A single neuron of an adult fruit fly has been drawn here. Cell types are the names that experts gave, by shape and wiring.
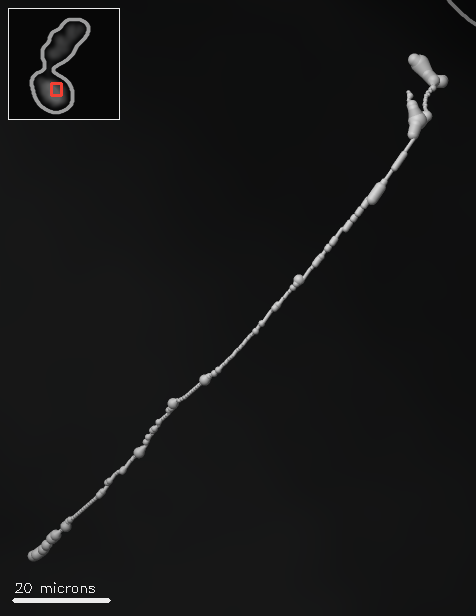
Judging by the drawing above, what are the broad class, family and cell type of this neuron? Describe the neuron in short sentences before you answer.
From top to bottom in the picture it spans about 110 microns. It has a dozen or fewer branch ends. This is an optic-lobe intrinsic neuron. The family is L. The cell type is L1.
